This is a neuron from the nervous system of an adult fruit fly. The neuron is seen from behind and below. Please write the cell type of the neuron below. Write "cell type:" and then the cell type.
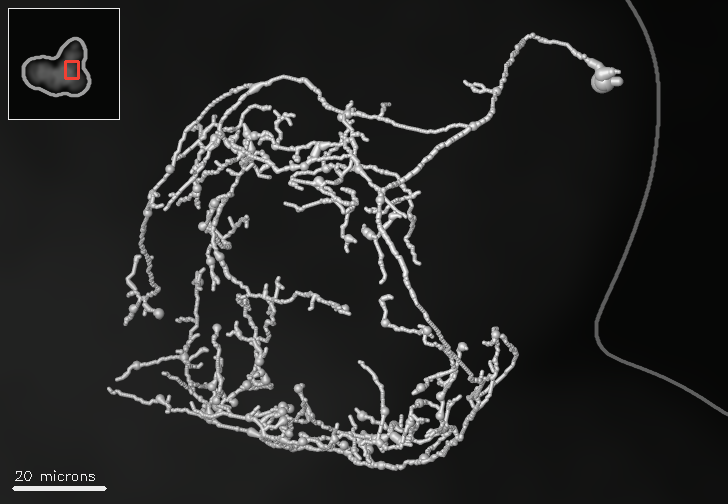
cell type: IN19A042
